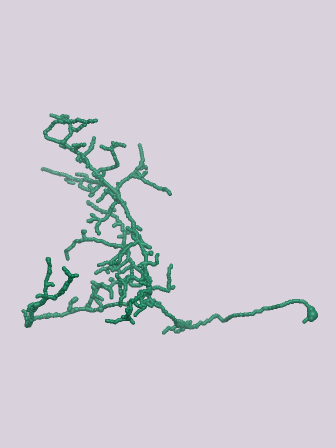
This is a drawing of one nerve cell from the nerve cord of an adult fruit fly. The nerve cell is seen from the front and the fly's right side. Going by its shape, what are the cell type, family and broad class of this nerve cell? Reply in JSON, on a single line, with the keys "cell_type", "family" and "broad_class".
{"cell_type": "IN14A055", "family": "hemilineage 14A", "broad_class": "nerve-cord intrinsic neuron"}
